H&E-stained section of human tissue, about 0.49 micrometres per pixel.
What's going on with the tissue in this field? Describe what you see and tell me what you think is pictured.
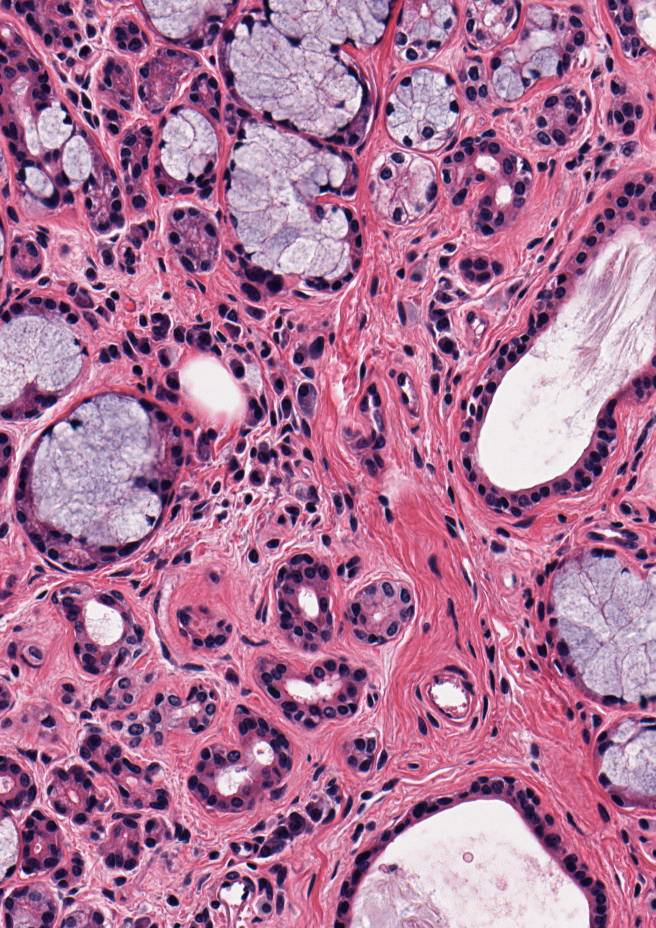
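You've got mucous acini scattered through the upper half and along the left and right edges, their cytoplasm pale grey-blue and finely reticulated, with dark nuclei flattened and pressed against the cell bases. Small ducts with cuboidal lining around small round lumens cluster in the lower centre, and the large dilated ducts have just a thin layer of cuboidal cells with dark nuclei. This is minor salivary gland.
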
